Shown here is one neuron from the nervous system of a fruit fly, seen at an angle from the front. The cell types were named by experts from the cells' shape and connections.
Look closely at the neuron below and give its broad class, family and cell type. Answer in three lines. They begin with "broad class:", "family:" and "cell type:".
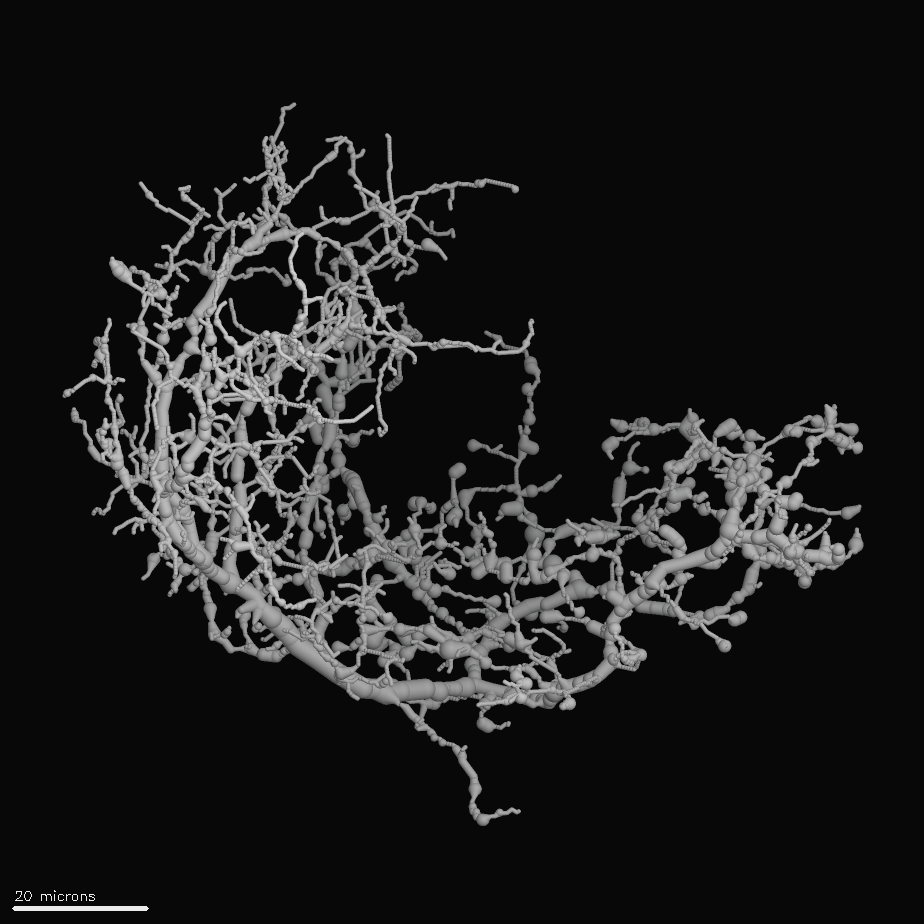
broad class: nerve-cord intrinsic neuron
family: hemilineage 13A
cell type: IN13A008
